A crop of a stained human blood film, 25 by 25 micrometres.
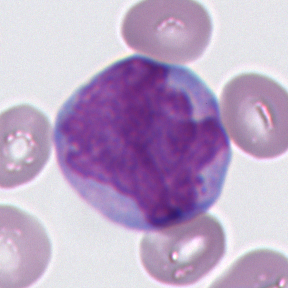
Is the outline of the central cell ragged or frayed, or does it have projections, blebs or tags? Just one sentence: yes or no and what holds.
No, no projections, blebs or ragged parts break the cell's outline.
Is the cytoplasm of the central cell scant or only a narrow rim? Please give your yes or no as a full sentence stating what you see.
Yes, the cytoplasm of this cell is scant.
